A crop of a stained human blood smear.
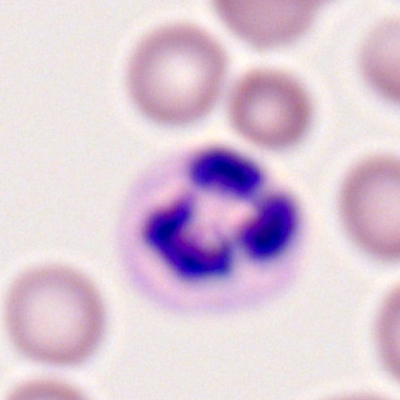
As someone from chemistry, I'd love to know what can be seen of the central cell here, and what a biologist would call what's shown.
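Look at how the nucleus breaks up into several separate lobes, and they sit in a ring around a pale central area of the cell. The chromatin is dense and stains dark purple, and there's plenty of pale pink cytoplasm around it. That's a segmented neutrophil.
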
